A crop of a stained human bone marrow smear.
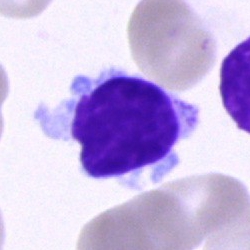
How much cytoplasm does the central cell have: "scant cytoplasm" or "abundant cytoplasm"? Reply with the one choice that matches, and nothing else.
Scant cytoplasm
